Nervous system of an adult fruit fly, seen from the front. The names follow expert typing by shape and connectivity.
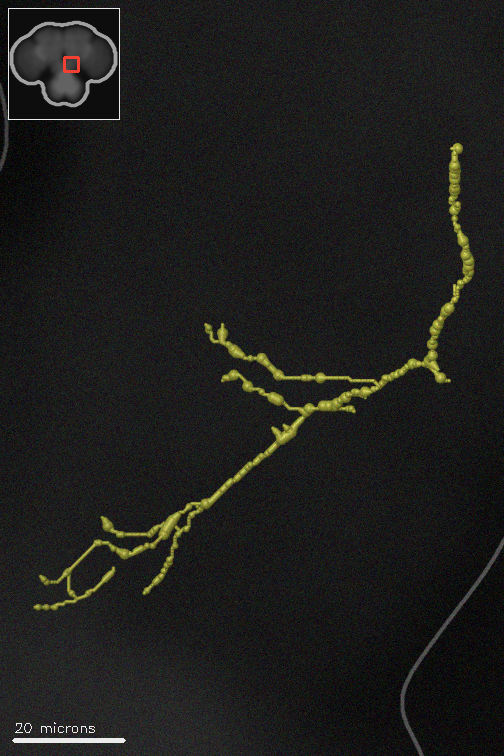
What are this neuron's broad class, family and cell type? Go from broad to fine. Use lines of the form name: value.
broad class: sensory neuron entering the brain
family: class mechanosensory
cell type: JO-FD1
